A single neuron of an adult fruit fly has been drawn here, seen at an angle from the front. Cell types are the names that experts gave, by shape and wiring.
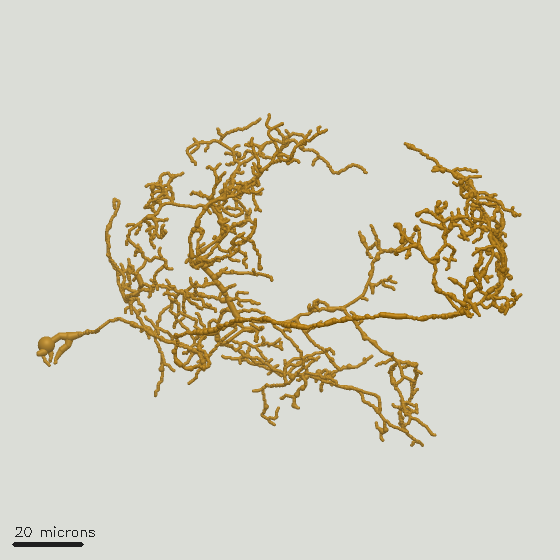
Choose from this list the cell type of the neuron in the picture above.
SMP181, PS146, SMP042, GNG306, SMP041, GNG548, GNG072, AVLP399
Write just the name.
SMP041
